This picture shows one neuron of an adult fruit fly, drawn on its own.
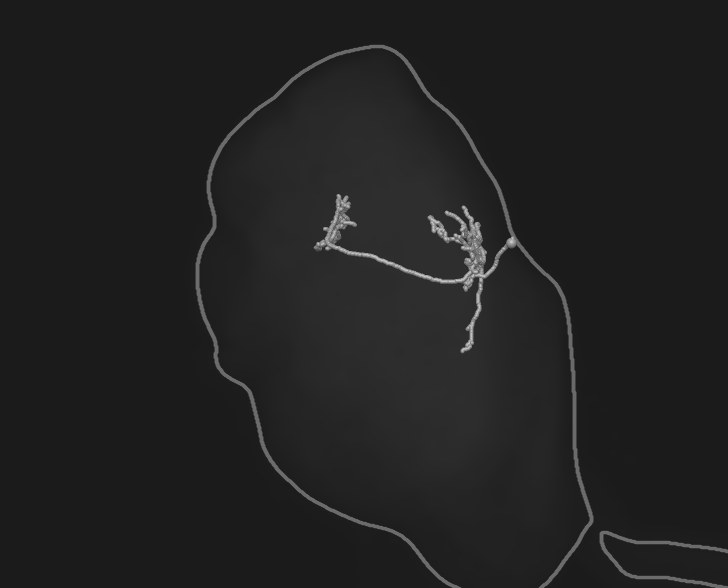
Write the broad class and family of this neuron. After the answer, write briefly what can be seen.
Its broad class is central-brain intrinsic neuron. The family is hemilineage DL1_ventral. As drawn here it is wider than it is tall.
